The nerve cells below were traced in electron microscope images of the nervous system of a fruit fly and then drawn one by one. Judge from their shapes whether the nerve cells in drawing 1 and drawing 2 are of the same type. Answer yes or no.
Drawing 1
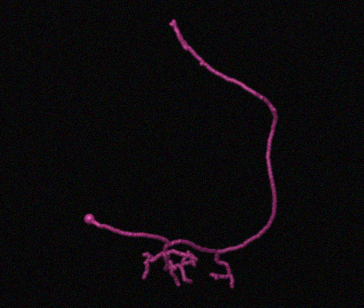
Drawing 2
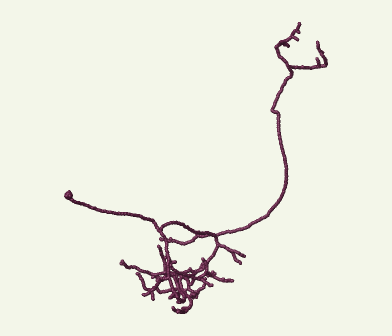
no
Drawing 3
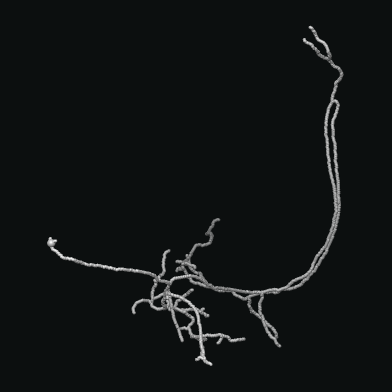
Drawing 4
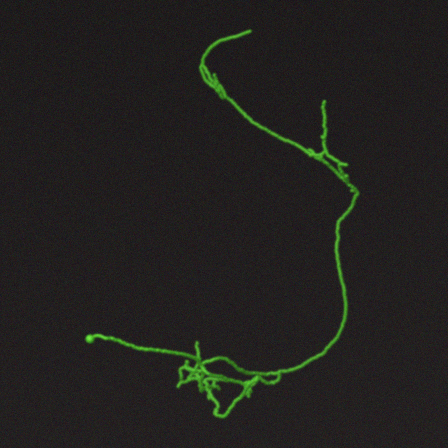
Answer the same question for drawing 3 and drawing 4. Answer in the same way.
yes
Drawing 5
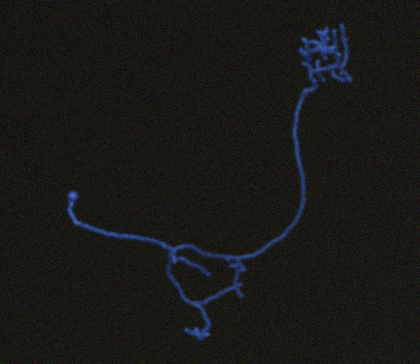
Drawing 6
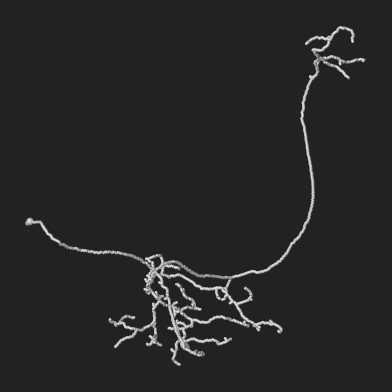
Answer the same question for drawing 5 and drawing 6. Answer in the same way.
no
